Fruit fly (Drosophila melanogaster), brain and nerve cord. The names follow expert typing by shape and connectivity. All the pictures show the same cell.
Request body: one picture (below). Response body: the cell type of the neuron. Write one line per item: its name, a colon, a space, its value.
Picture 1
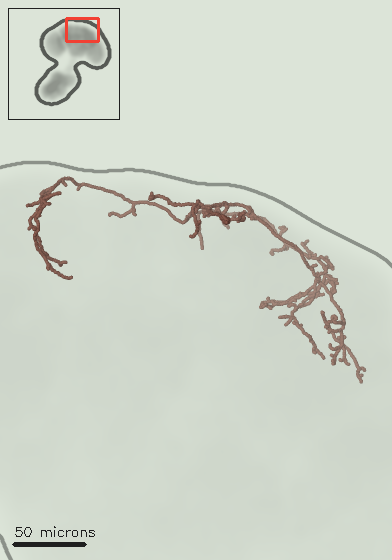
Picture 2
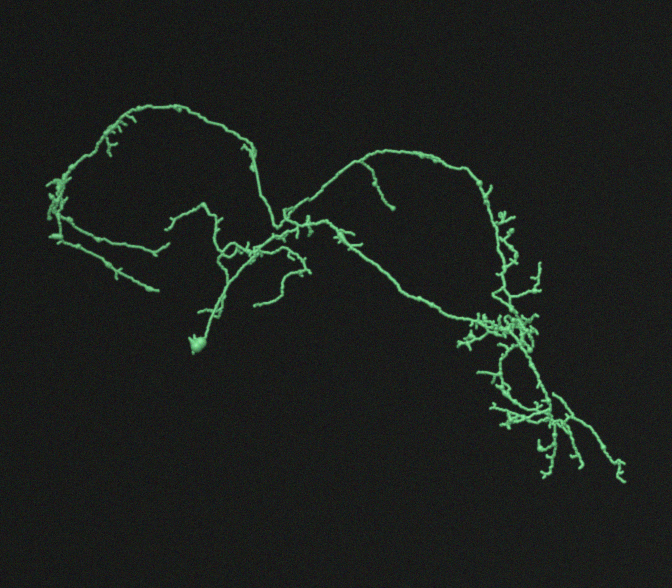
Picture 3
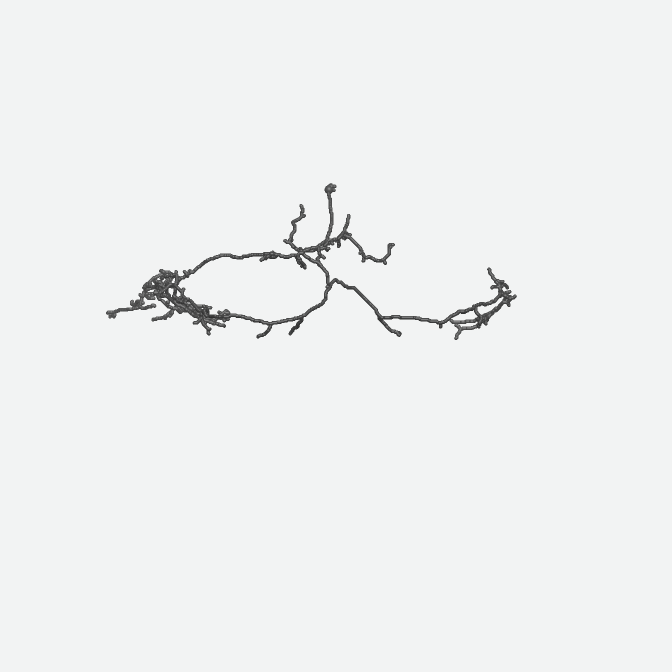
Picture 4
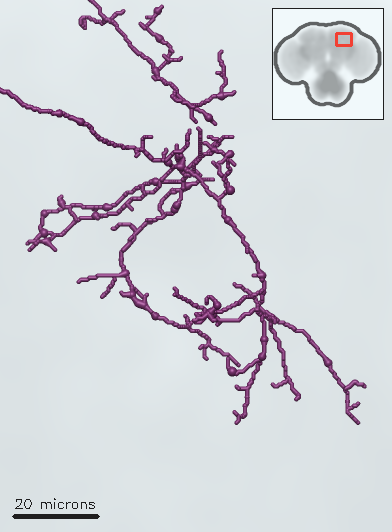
cell type: SMP719m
